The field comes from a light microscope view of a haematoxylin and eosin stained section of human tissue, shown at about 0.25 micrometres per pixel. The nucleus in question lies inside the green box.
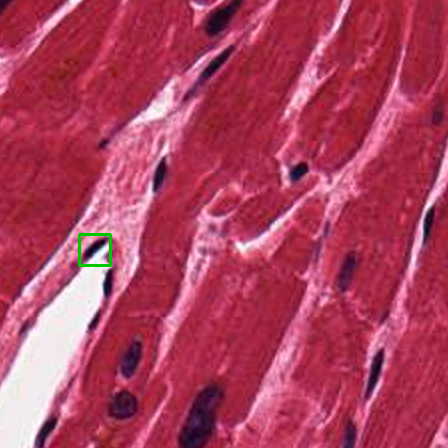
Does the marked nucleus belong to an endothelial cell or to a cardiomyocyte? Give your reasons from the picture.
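It is an endothelial cell. The nucleus is dark, flattened and elongated, drawn out into a thin sliver. The nucleus stains evenly dark throughout, with no inner detail visible. It sits right on the edge of a white, empty lumen, with its long axis running along that edge. Hardly any cytoplasm can be made out around the nucleus, only a thin pale pink rim merging with the pale pink tissue behind it.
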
